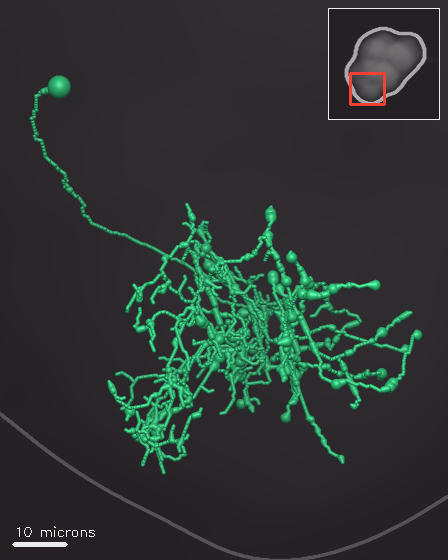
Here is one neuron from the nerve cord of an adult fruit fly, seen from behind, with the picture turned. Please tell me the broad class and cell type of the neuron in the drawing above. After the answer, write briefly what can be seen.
It is a nerve-cord intrinsic neuron. It is of cell type INXXX399. By the scale bar it is about 75 microns tall in this view. The picture shows dozens of branch ends.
